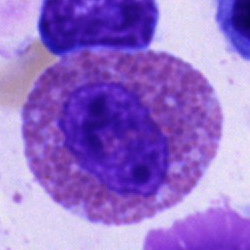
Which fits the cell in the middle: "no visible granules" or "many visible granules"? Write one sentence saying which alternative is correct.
Visible granules are present in great number in its cytoplasm.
